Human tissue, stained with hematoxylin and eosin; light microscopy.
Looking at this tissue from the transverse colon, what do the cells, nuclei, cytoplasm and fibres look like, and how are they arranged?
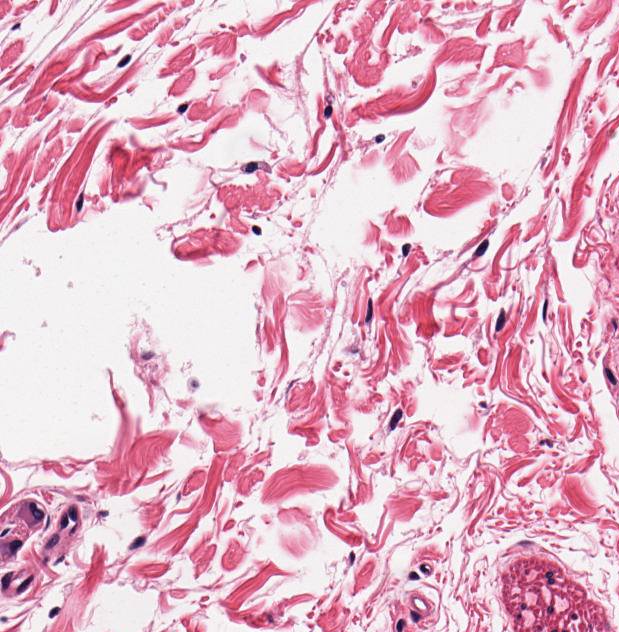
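Loosely arranged, bright eosinophilic fibre bundles fill the field, separated by wide clear spaces. Some bundles run long and wavy, while many others are cut across, appearing as rounded or oval pink profiles. Nuclei are sparse, small, dark and elongated, lying between the bundles. In the bottom right corner, a rounded, compact structure crowded with nuclei stains more purple than the bundles around it.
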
